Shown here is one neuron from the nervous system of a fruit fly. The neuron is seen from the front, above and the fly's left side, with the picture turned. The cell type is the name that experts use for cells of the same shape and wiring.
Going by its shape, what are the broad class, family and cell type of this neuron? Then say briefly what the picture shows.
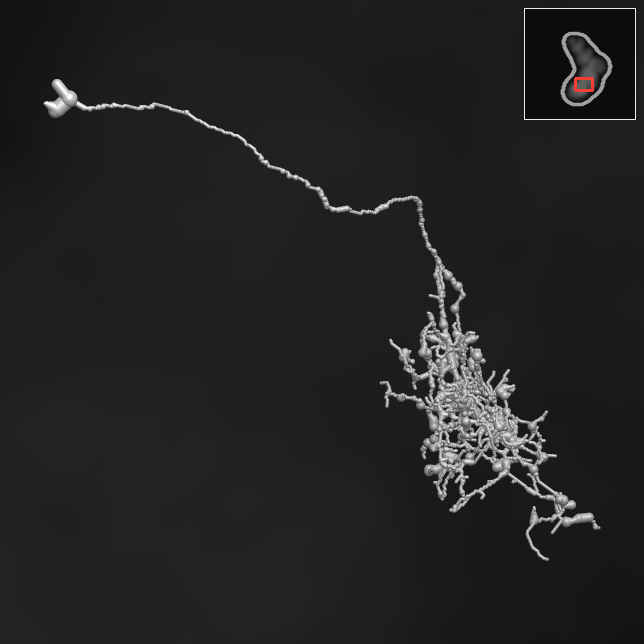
It is a central-brain intrinsic neuron. The family is hemilineage DM1_antero_ventral. It is of cell type VES049. Its cell body lies at the upper left of the picture. Dozens of branch ends can be seen.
